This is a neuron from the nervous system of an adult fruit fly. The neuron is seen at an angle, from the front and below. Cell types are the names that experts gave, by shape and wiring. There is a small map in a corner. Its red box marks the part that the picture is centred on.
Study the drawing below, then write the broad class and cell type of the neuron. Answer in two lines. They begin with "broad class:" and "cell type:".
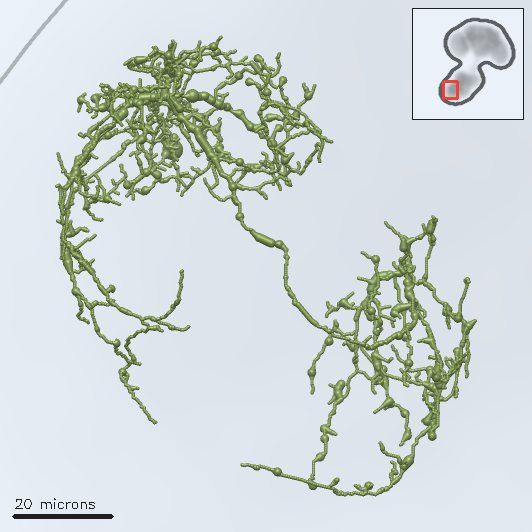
broad class: nerve-cord intrinsic neuron
cell type: INXXX299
